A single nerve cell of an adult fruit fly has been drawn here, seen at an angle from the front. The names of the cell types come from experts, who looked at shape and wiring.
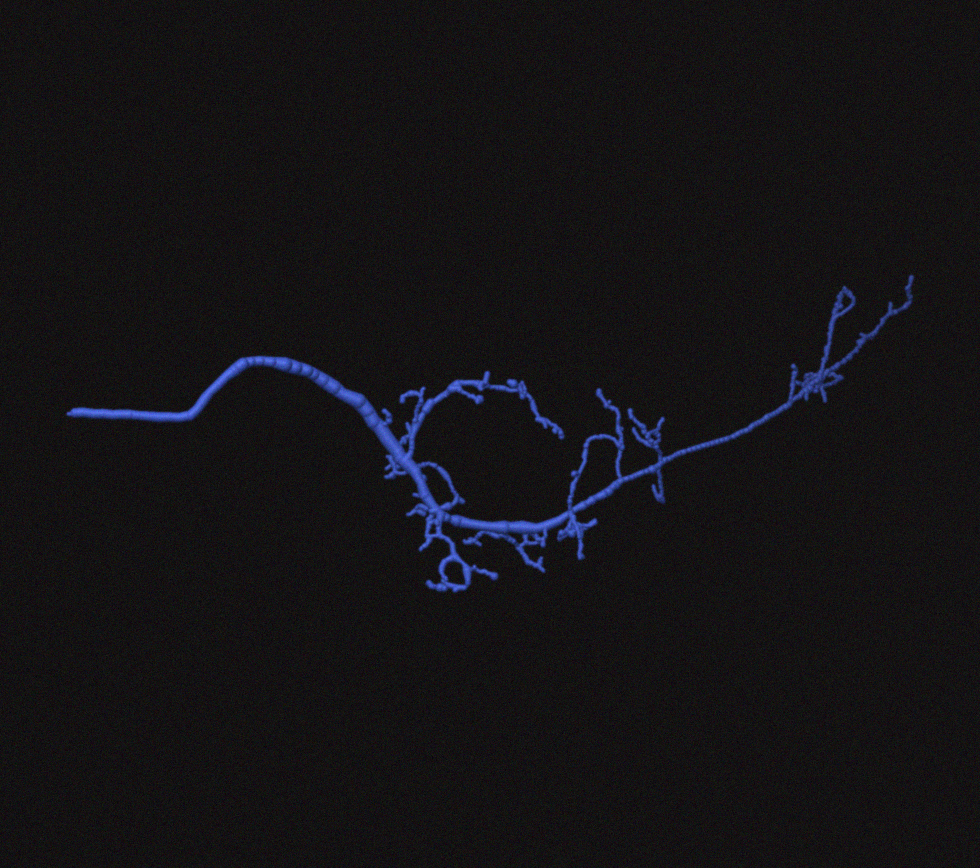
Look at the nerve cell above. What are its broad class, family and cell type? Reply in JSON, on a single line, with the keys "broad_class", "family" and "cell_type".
{"broad_class": "sensory neuron entering the nerve cord", "family": "class mechanosensory proprioceptive", "cell_type": "SNpp30"}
